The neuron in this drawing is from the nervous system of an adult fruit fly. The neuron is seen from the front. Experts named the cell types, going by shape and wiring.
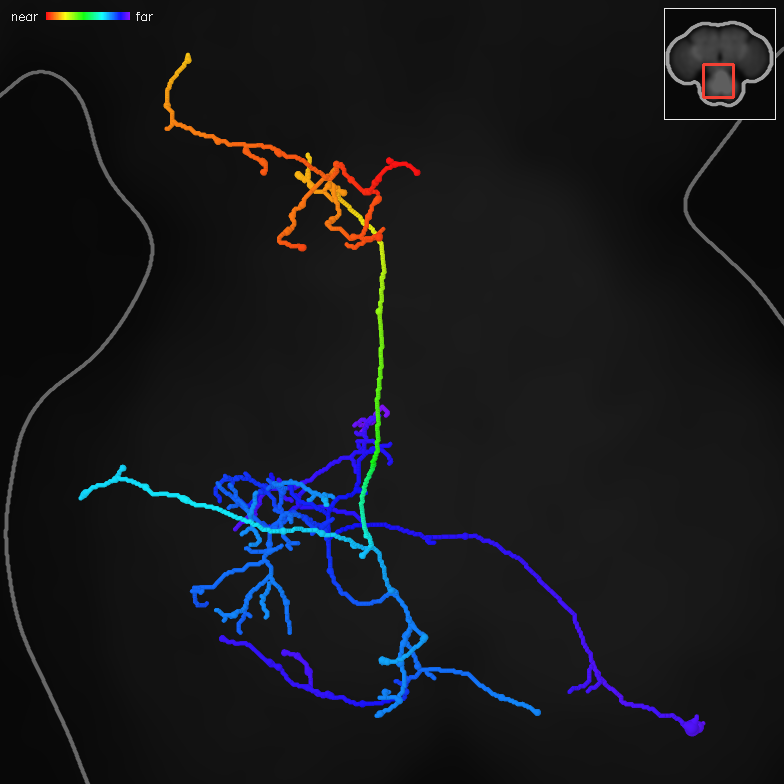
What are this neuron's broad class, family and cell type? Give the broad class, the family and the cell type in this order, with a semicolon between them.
ascending neuron; hemilineage 12B; AN12B055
